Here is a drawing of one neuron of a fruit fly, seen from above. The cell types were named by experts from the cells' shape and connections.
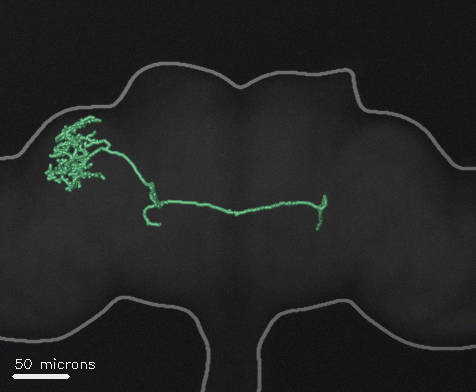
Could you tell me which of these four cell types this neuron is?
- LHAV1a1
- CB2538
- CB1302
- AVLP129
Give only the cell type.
CB1302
